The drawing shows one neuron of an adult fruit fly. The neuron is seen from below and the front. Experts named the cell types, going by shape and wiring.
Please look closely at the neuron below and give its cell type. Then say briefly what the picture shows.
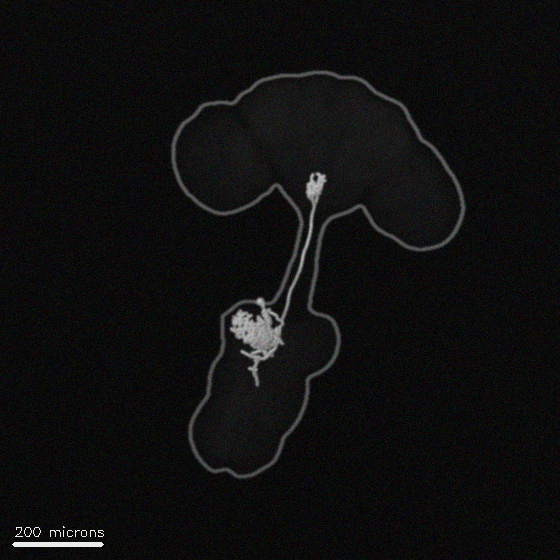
The cell type is ANXXX041. Its broad class is ascending neuron. It runs through the neck, between the brain and the nerve cord. The cell body is in the middle of the picture. From top to bottom in the picture it spans about 500 microns.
